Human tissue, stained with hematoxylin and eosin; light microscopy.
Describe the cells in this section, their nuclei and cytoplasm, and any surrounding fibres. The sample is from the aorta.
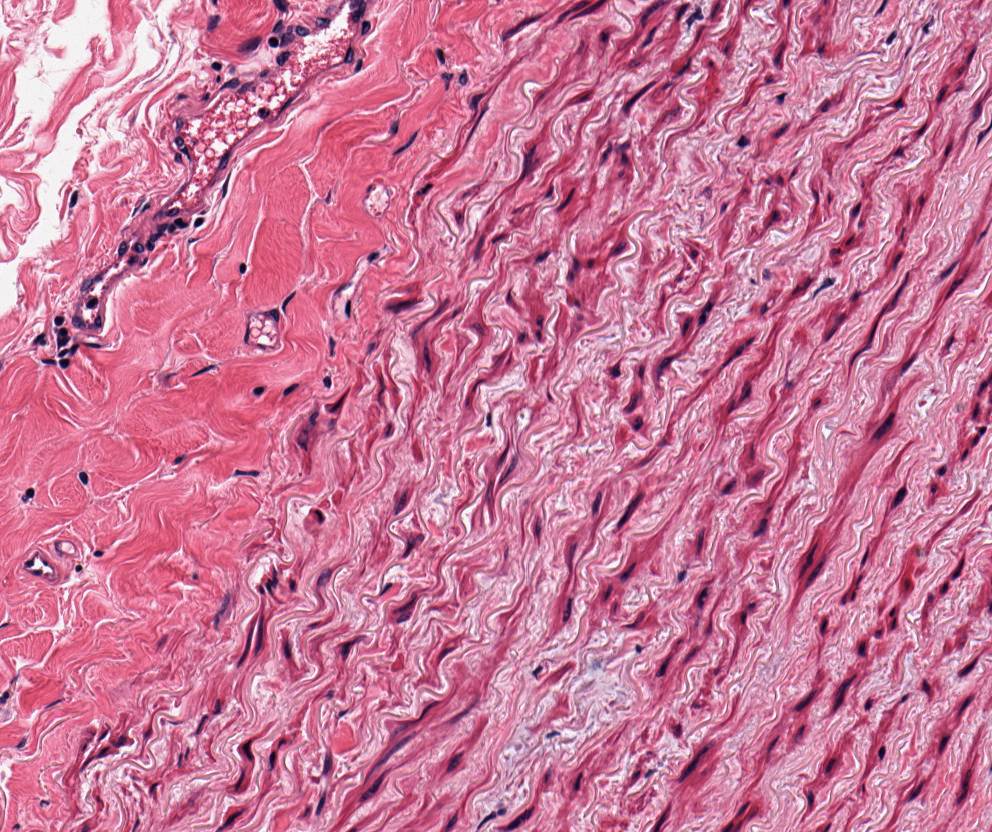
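Spindle cells and fibres run diagonally, lower left to upper right. Nuclei slender, dark, wavy or buckled. Faint bluish-grey ground substance in patches among fibres, clearest near bottom centre. Left side: thick bright pink collagen bundles, only scattered nuclei.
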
